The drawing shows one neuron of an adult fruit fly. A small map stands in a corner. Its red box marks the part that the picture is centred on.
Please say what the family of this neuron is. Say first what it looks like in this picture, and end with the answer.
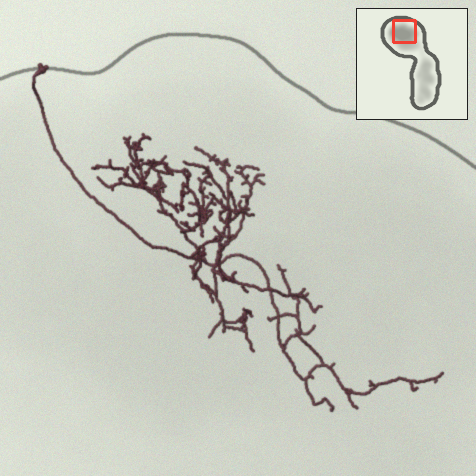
The cell body can be seen at the upper left of the picture. Dozens of branch ends can be seen. Its broad class is central-brain intrinsic neuron. Its family is hemilineage AOTUv1_ventral.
